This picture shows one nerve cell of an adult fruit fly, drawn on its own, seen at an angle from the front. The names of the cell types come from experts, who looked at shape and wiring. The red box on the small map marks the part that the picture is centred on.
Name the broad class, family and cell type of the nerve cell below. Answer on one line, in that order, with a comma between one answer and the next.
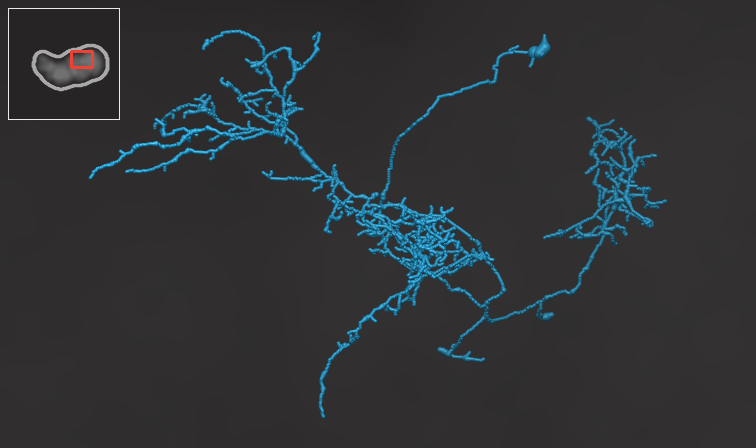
central-brain intrinsic neuron, hemilineage SMPad3, CB4159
